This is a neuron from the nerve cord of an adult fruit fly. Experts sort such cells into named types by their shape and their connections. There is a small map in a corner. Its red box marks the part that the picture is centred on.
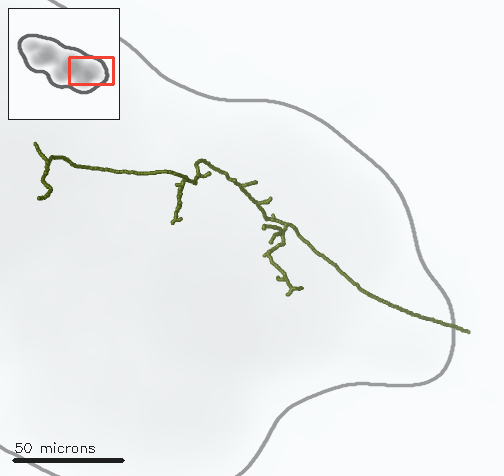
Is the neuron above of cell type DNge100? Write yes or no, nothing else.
yes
